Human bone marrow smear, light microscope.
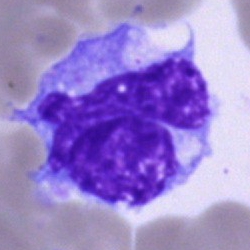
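Monocyte, the central cell. Its outline is irregular, ragged at the edges, with a small pointed projection on the left side. The nucleus, too, is irregular and folded, a deep cleft crossing it from left to right, and it fills most of the cell. The pale greyish-blue cytoplasm forms its widest rim above the nucleus.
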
